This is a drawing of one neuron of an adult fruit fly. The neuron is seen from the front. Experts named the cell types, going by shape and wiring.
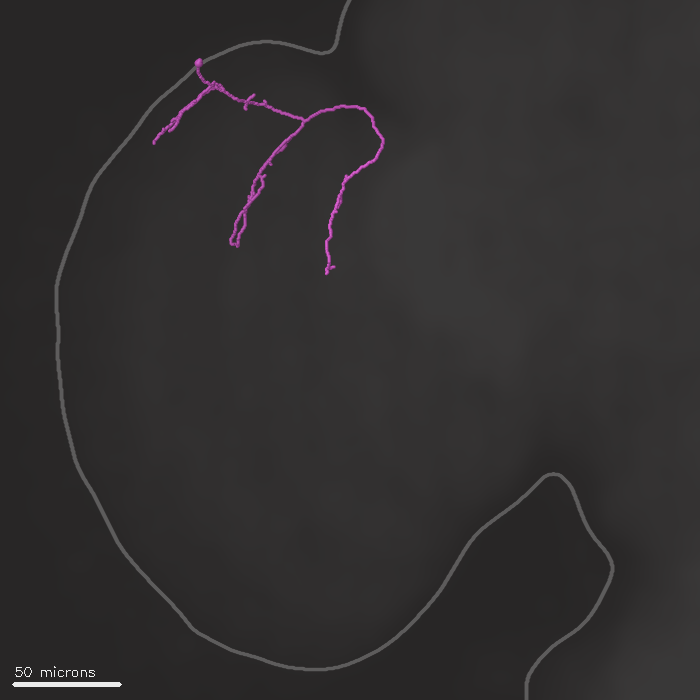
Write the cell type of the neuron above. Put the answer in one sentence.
The cell type is TmY9a.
